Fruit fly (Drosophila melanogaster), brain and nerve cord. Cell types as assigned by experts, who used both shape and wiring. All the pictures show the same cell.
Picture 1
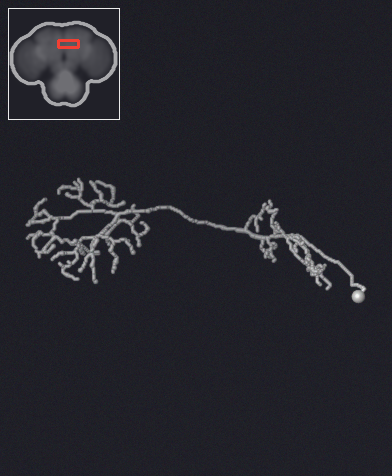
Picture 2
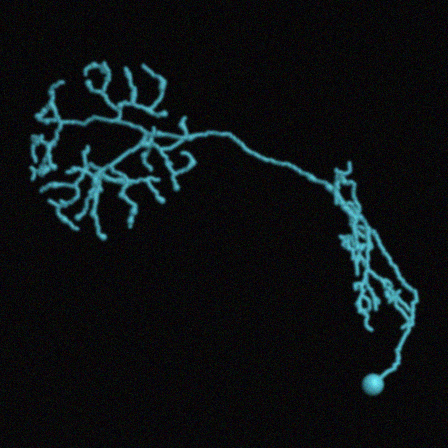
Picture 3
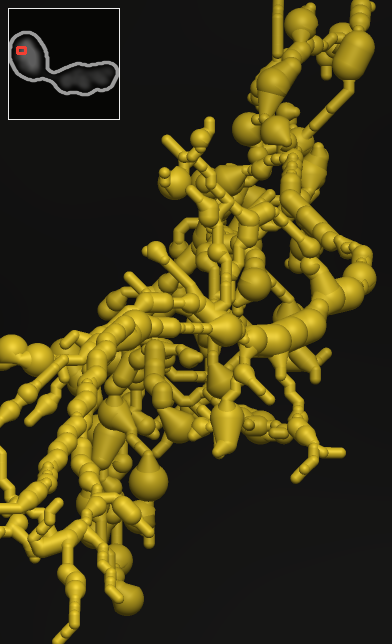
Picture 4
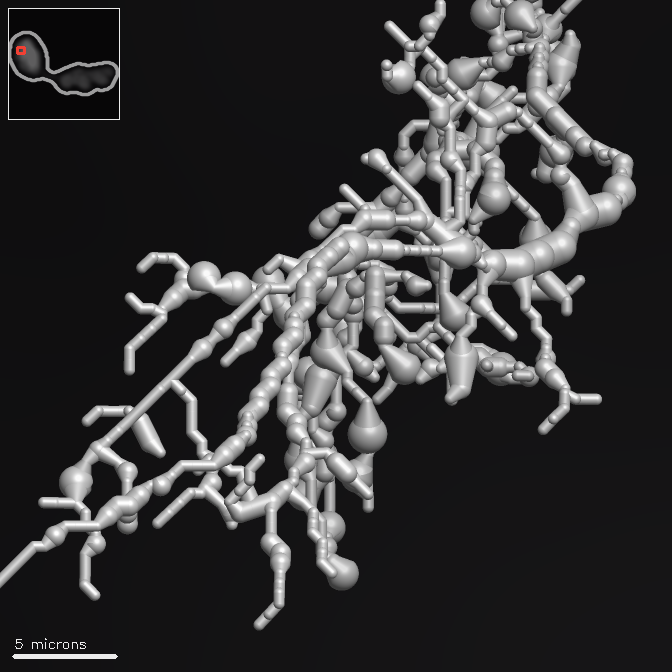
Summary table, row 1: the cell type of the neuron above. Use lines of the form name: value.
cell type: ER3a_b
